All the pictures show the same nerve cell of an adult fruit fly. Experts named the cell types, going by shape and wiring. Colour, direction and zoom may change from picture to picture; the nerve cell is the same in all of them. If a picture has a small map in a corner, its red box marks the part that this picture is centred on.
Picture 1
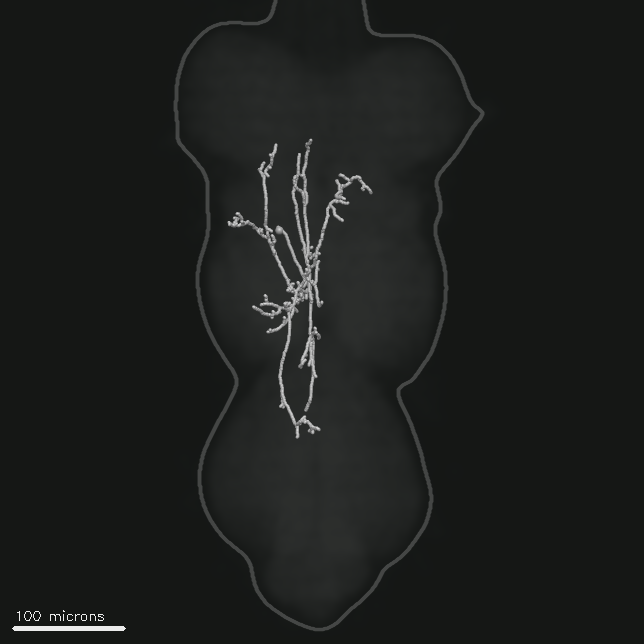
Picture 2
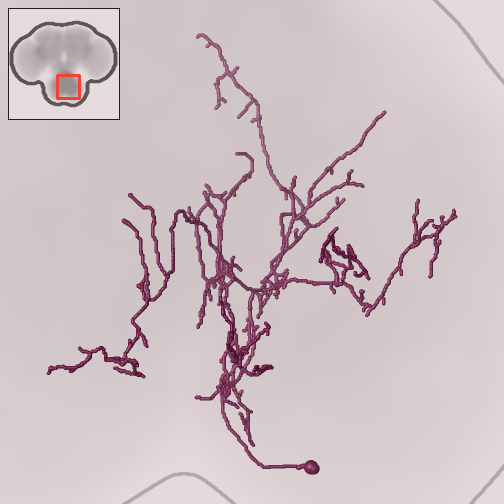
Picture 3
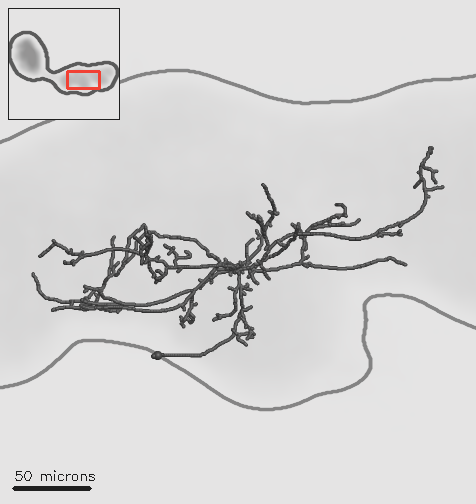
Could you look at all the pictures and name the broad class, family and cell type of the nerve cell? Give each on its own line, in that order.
nerve-cord intrinsic neuron
hemilineage 05B
IN05B066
